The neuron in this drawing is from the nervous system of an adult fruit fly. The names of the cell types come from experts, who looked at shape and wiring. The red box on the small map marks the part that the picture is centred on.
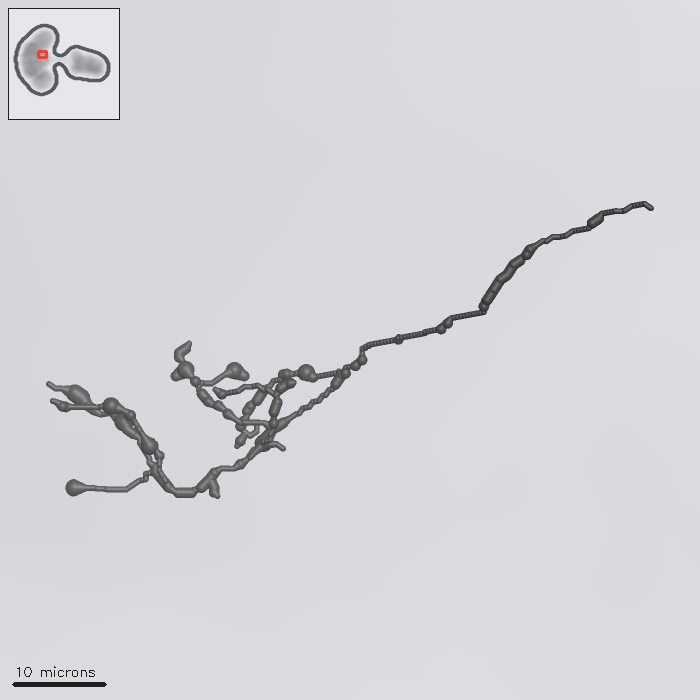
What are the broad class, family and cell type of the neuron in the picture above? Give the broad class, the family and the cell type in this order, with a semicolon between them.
sensory neuron entering the brain; class gustatory; LB3a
